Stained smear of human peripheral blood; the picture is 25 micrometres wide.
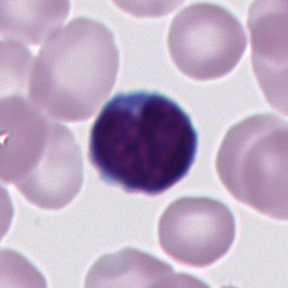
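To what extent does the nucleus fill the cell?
Nearly completely.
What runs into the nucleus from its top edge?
A narrow cleft.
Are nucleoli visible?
No.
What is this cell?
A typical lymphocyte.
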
